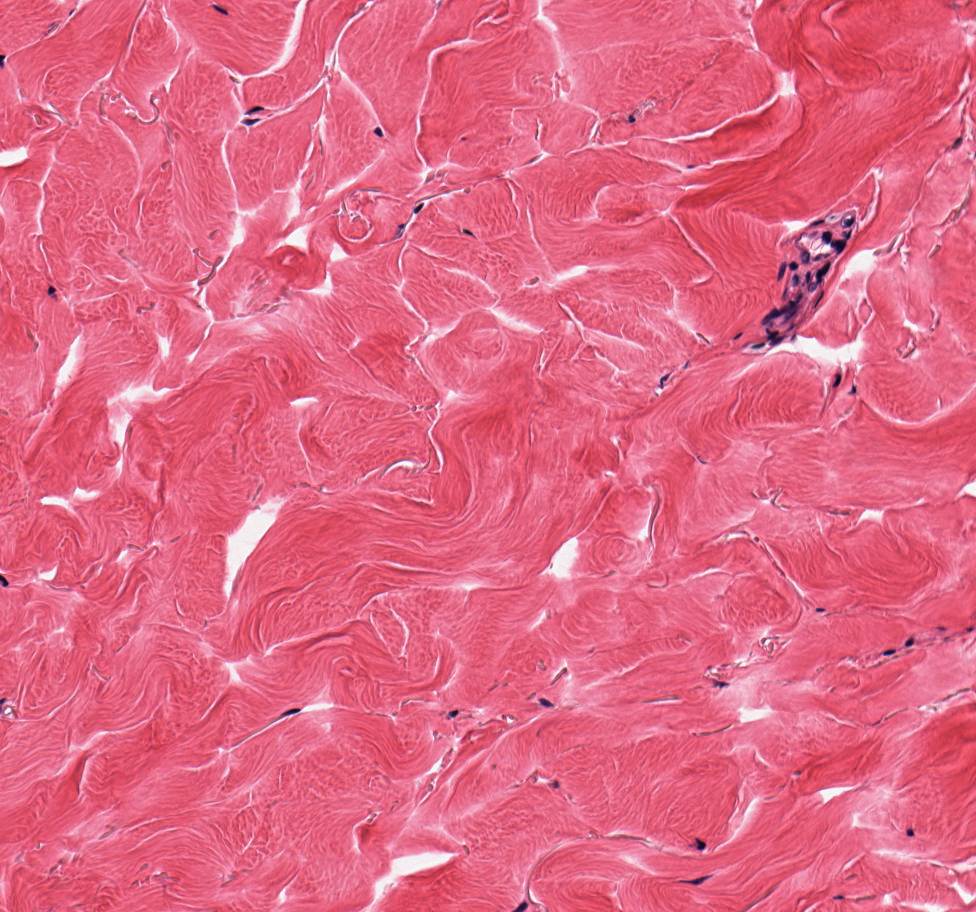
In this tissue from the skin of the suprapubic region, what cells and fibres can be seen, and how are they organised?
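Broad pink bundles of collagen fibres fill the entire field, interlacing in many directions. Within the bundles the fibres follow a wavy course. Nuclei are sparse, thin, dark and spindle-shaped, lying in the narrow spaces between bundles. At upper right, a small cluster of dark-staining nuclei sits between bundles.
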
